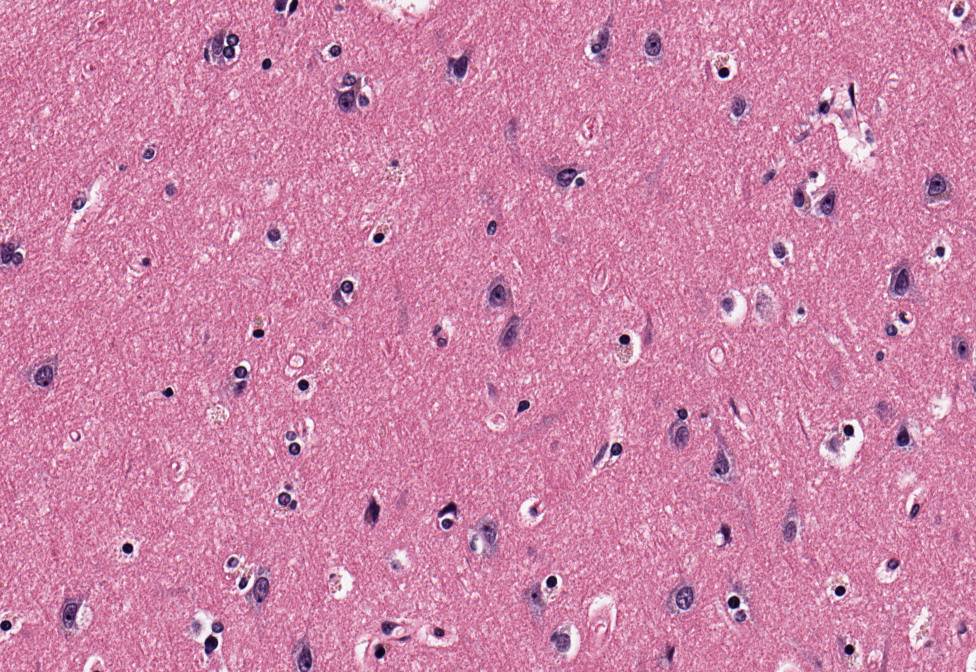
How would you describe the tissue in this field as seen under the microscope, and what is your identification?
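Continuous pink background; single cells scattered fairly evenly; no glands, tubules or epithelial sheets. Larger neurons: round nuclei, paler than the small dark nuclei around them. Between neurons: many small, round, dark nuclei, scant visible cytoplasm. Upper right: small thin-walled vessel with a few elongated nuclei. Tissue: cerebral cortex.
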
